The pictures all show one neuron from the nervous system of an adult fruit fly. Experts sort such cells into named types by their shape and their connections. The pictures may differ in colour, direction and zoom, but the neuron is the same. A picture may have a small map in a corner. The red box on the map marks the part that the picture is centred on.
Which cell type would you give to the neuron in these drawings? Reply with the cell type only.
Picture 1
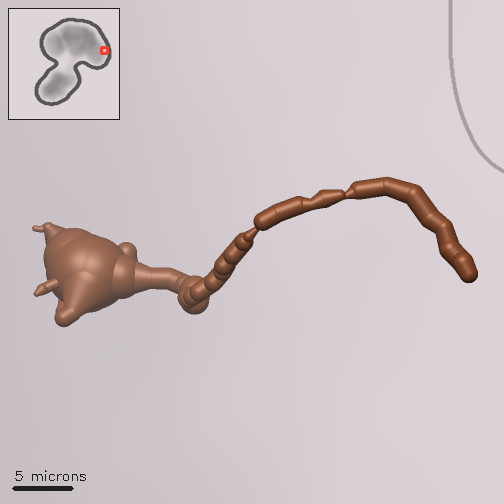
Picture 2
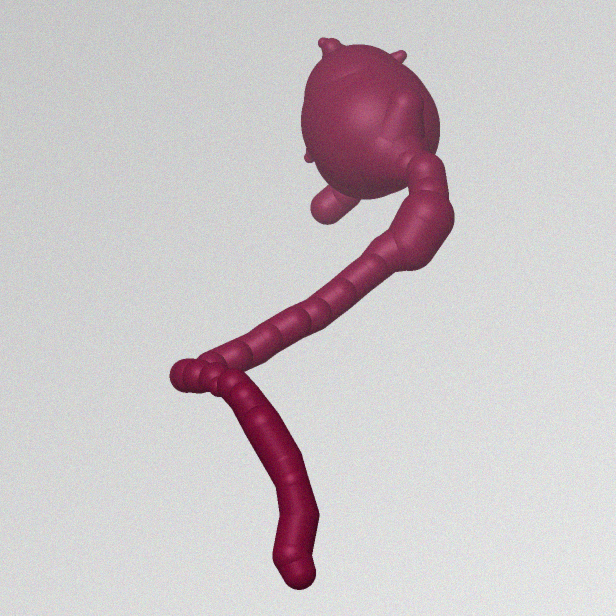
L2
